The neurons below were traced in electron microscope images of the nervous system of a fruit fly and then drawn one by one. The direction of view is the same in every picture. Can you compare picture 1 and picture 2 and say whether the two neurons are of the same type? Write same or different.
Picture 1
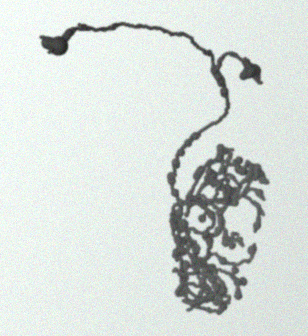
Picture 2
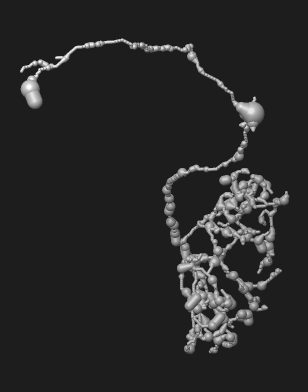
different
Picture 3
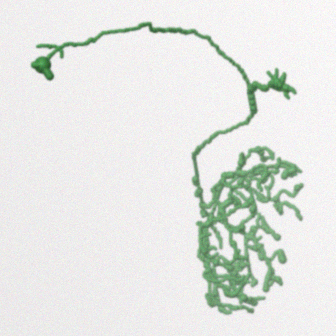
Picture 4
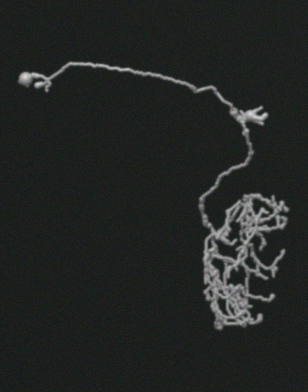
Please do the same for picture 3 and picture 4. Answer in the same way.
different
